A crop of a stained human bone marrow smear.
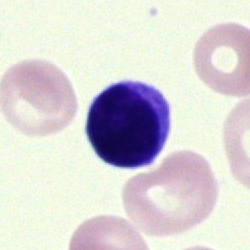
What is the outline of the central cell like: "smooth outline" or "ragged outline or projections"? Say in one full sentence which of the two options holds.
This cell has a smooth edge with no projections, blebs or tags.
